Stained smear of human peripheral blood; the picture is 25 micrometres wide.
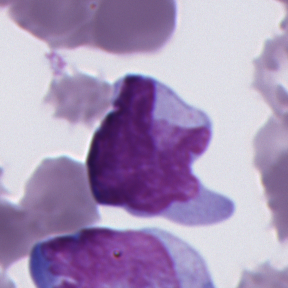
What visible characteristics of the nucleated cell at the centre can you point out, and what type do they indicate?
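The central nucleated cell has an irregular outline rather than a round one. Its nucleus occupies most of the cell, and the nuclear border is irregular and notched. No granules are visible in the cytoplasm, and a pale tongue of cytoplasm projects from the cell toward the lower right. This cell is a myeloblast.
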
